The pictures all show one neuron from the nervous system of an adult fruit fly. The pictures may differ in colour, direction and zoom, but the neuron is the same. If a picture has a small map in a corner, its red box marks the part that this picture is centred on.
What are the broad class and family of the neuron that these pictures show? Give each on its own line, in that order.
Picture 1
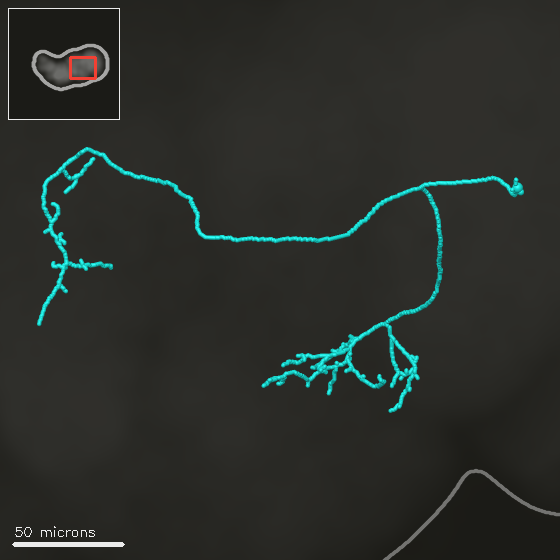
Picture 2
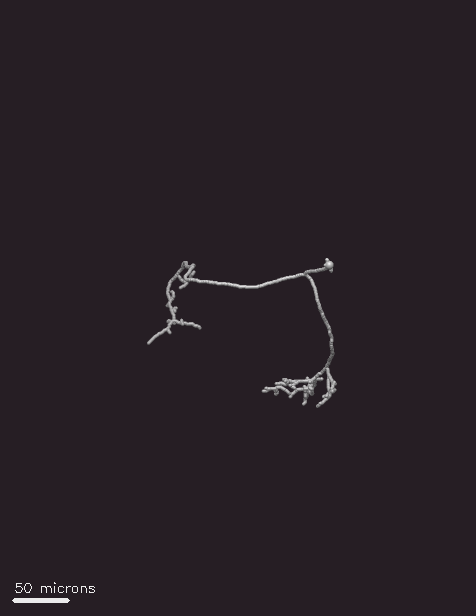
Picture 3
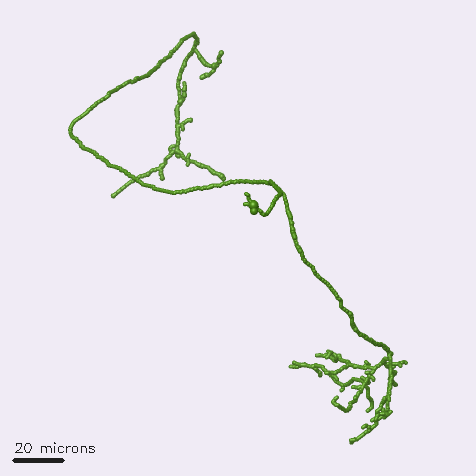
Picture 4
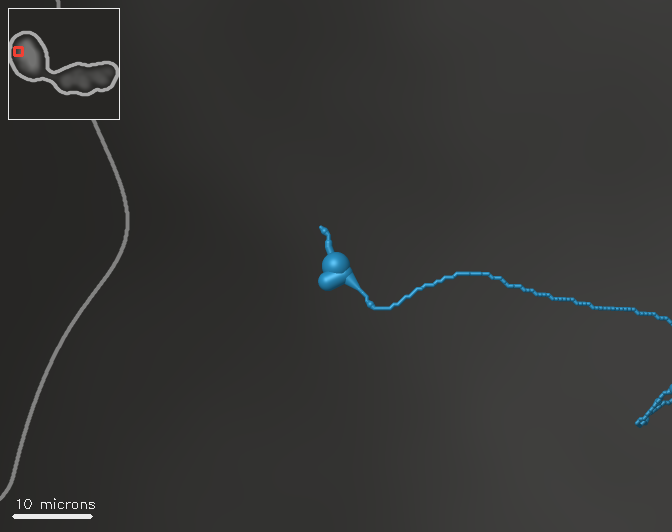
central-brain intrinsic neuron
hemilineage AOTUv3_ventral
